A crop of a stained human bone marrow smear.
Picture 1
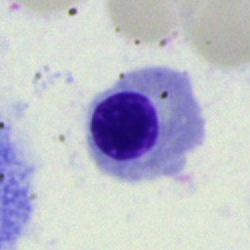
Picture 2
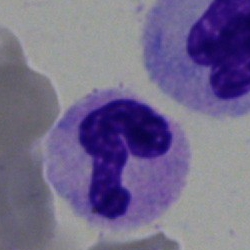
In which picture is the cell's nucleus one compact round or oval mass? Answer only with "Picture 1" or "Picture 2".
Picture 1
